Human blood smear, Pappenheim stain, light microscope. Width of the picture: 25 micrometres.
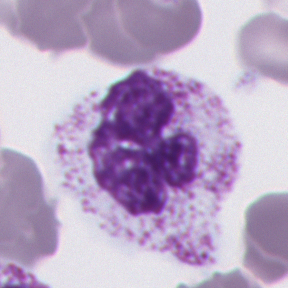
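Segmented neutrophil in the middle here: a roughly round cell whose nuclear chromatin is dark purple and dense. Its cytoplasm is plentiful, with discrete reddish-purple granules scattered throughout and very pale in between.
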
